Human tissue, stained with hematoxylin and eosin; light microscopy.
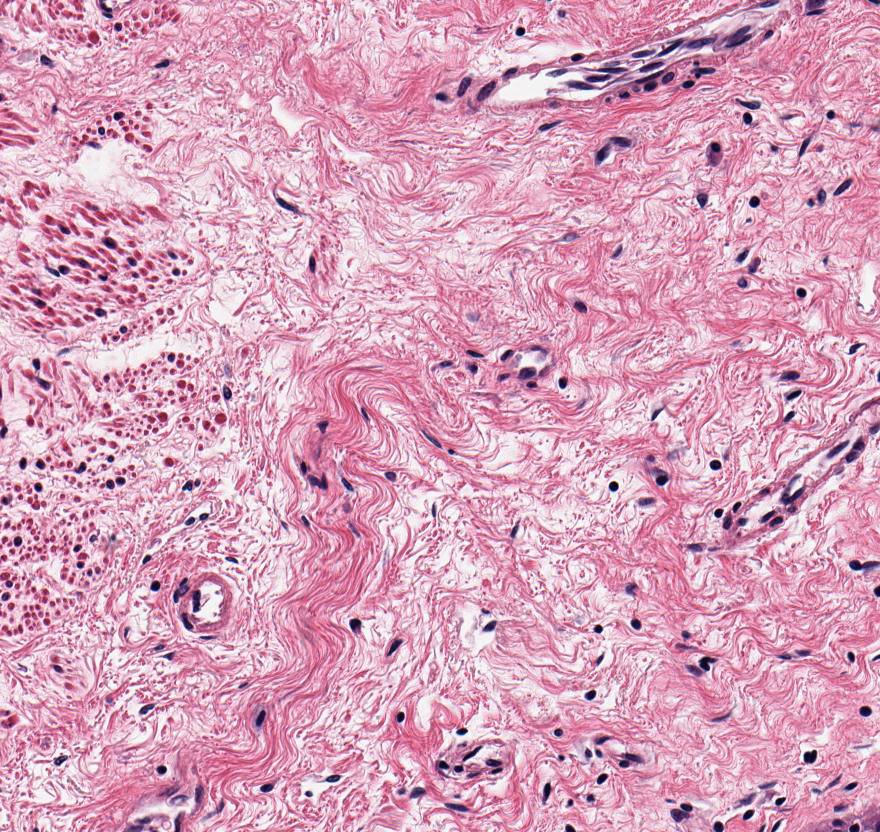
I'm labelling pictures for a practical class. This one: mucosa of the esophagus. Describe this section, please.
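Most of what you're looking at is loose, wavy fibrous stroma, and along the left edge there are bundles of cross-cut profiles. Small dark nuclei, oval to spindle-shaped, are sparsely scattered through it. Down in the lower left sits a small round vessel with a thick wall and a narrow lumen. Across the top right, an elongated vessel with a slit-like lumen runs at a slant.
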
